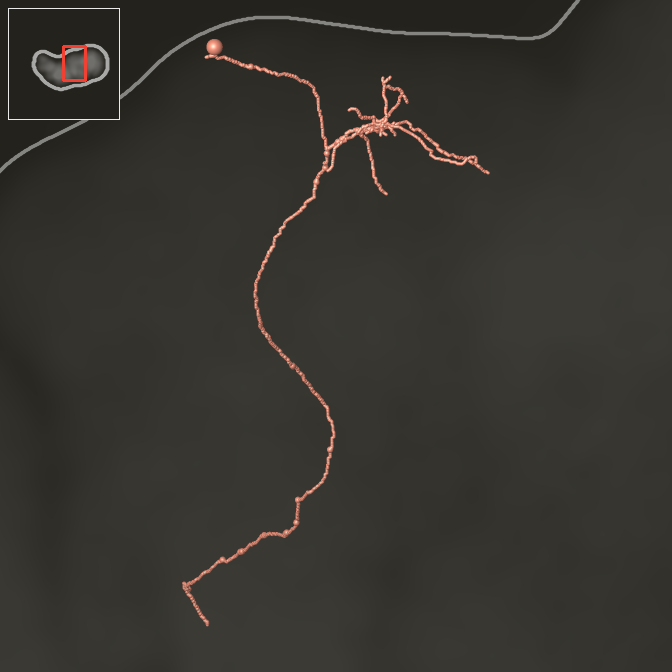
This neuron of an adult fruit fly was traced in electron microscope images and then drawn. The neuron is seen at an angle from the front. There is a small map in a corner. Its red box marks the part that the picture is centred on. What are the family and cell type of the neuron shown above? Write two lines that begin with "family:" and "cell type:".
family: DNES
cell type: DNES1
